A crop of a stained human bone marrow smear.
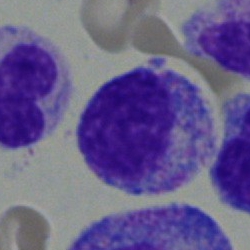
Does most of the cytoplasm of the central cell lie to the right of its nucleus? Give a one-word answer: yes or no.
Yes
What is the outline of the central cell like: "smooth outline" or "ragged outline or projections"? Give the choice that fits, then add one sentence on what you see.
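Smooth outline. The cell has a round, smooth outline.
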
